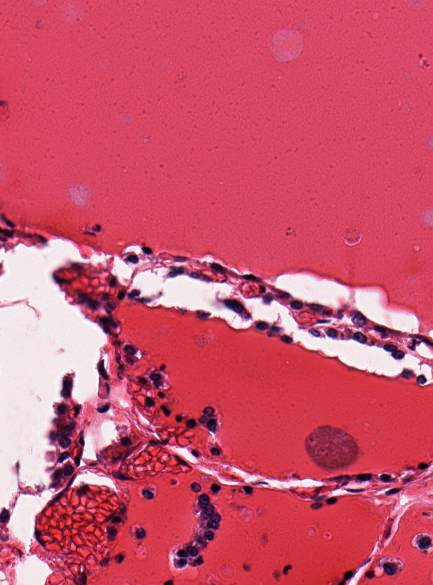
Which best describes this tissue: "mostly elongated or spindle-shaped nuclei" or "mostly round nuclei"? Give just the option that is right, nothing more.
Mostly elongated or spindle-shaped nuclei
